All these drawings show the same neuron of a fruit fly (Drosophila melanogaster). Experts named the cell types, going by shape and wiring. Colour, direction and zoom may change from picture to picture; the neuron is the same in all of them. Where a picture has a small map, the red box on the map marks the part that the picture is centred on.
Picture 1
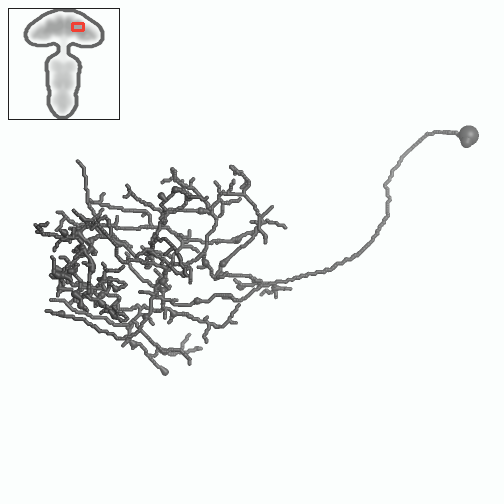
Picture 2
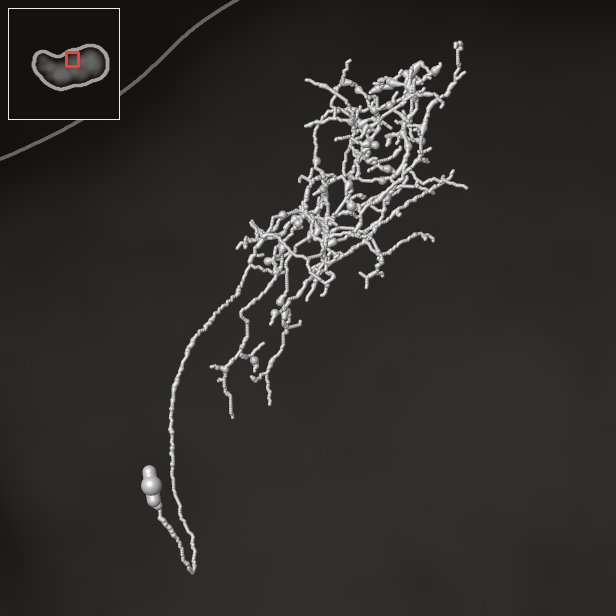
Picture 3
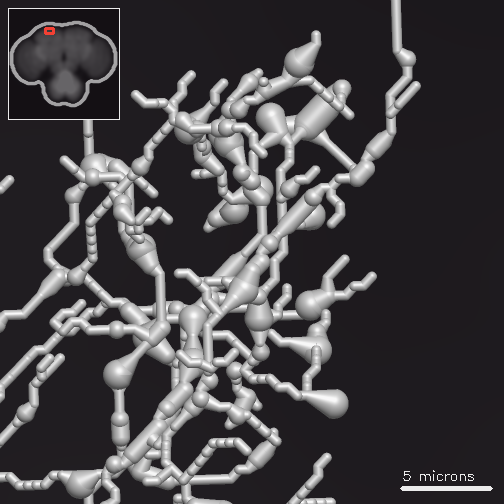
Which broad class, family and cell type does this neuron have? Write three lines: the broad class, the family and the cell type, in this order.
central-brain intrinsic neuron
hemilineage SLPal3_and_SLPal4_dorsal
CB4120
